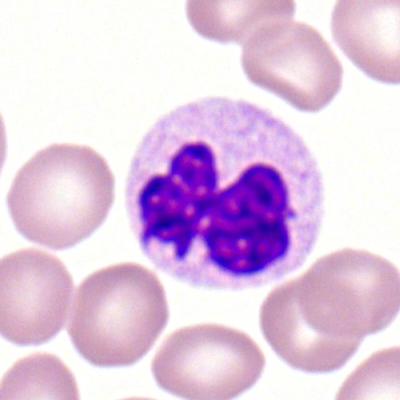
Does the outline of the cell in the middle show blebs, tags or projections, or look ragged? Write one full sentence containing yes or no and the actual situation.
No, it is a smooth edge, not a rough one, that bounds the cell.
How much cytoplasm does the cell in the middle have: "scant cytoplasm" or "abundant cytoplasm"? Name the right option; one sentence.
The nucleus is surrounded by broad cytoplasm.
